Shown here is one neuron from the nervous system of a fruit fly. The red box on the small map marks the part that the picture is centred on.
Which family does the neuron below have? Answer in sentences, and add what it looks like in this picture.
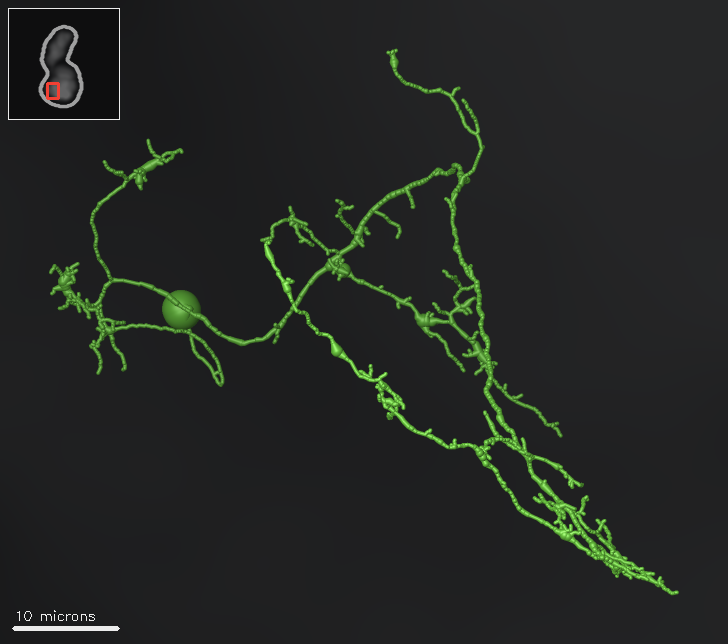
The family is TmY. This is an optic-lobe intrinsic neuron. Its cell body lies on the left of the picture. By the scale bar it is about 60 microns wide in this view. Dozens of branch ends can be seen.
